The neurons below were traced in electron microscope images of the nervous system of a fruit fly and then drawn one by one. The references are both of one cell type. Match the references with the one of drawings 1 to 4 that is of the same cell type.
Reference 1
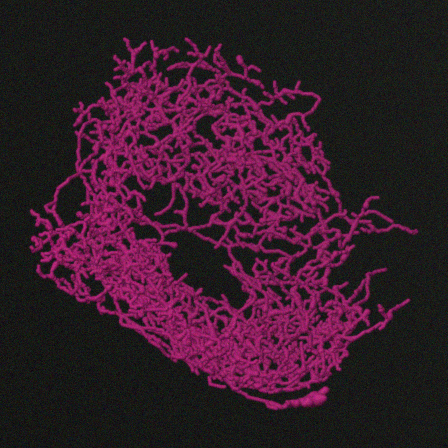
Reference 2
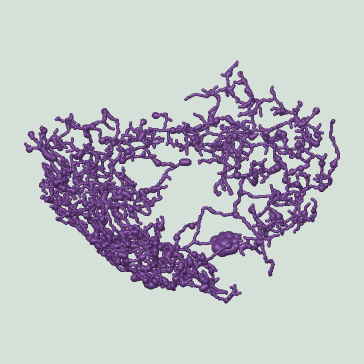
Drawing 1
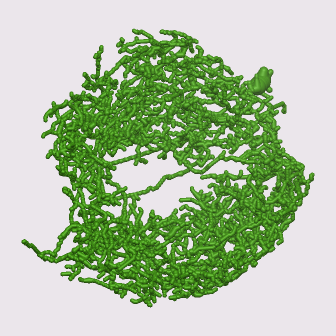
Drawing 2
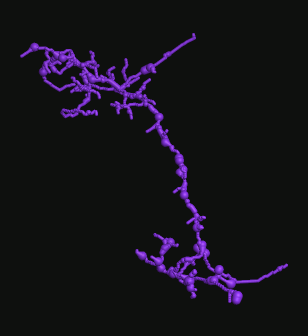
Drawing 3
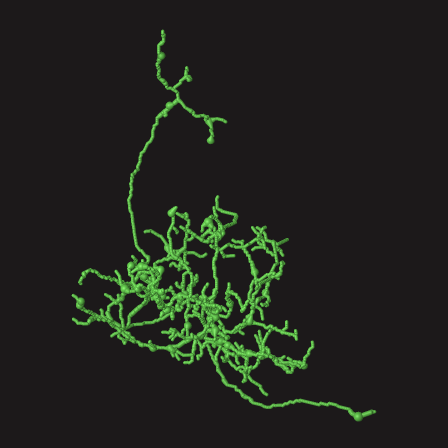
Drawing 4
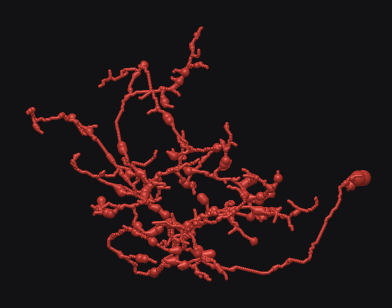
Drawing 1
